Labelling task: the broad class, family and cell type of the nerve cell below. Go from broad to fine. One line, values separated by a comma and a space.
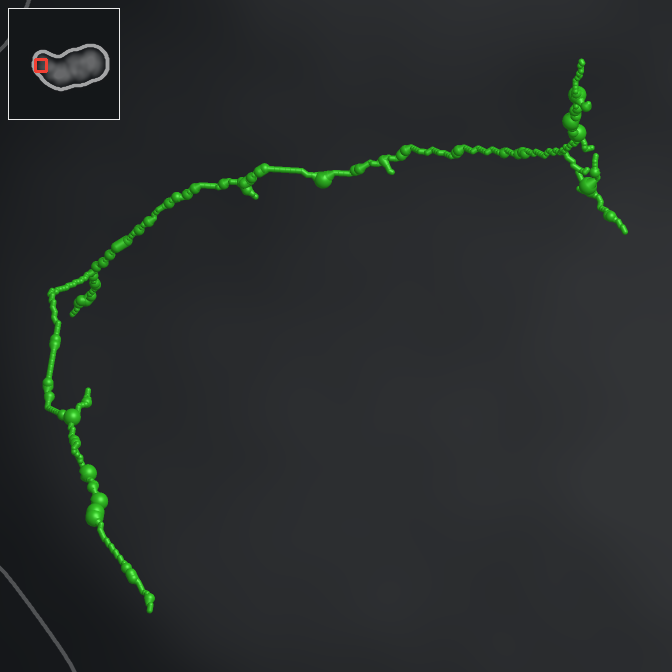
sensory neuron entering the nerve cord, class mechanosensory tactile, SNta32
